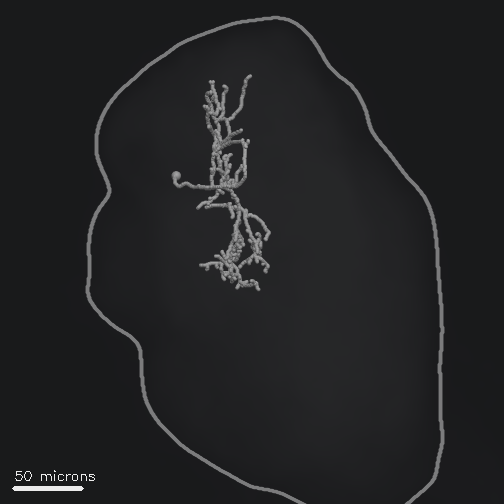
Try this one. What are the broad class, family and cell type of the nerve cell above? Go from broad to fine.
central-brain intrinsic neuron; hemilineage VLPl&d1_dorsal; AVLP225_b2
